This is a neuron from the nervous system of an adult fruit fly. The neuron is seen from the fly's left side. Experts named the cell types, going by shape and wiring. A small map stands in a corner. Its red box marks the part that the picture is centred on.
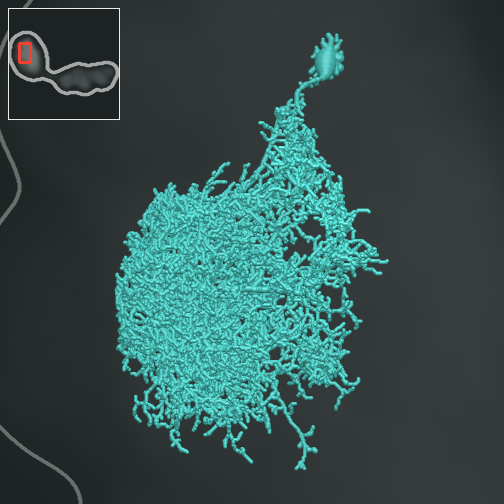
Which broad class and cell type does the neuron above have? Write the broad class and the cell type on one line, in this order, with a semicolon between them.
central-brain intrinsic neuron; AVLP076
